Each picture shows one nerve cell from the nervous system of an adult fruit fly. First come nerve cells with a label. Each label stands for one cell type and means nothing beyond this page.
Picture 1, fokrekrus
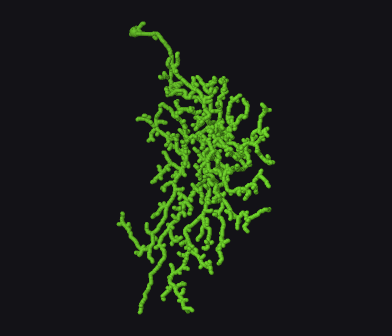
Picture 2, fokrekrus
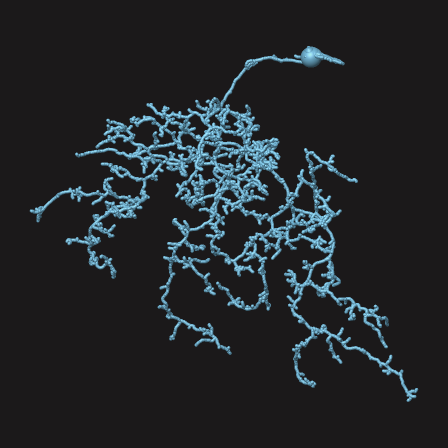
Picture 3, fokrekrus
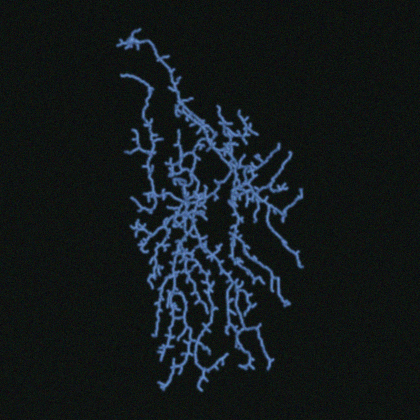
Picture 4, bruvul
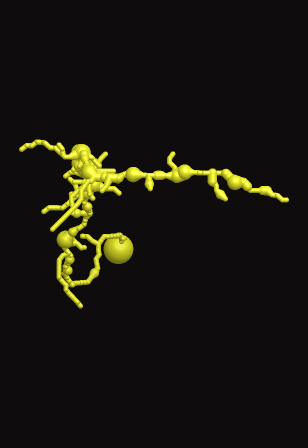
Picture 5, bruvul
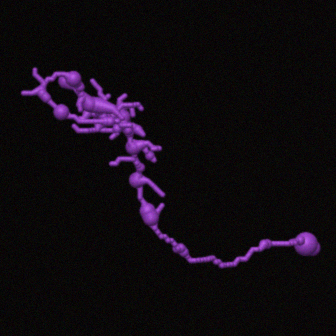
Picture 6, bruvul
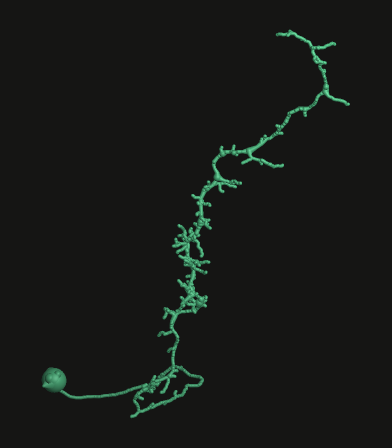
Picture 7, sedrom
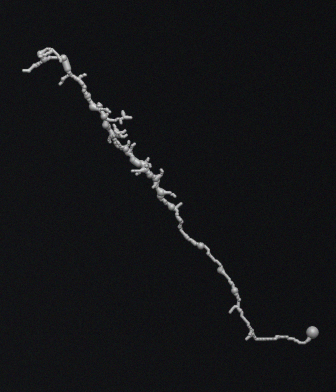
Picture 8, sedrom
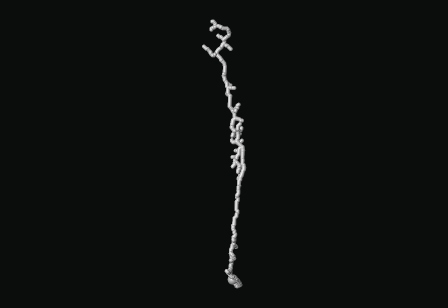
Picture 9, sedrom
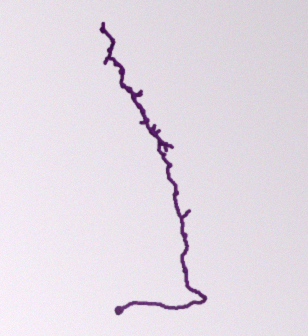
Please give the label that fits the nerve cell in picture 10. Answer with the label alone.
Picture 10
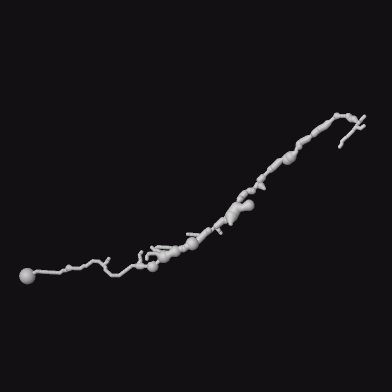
bruvul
